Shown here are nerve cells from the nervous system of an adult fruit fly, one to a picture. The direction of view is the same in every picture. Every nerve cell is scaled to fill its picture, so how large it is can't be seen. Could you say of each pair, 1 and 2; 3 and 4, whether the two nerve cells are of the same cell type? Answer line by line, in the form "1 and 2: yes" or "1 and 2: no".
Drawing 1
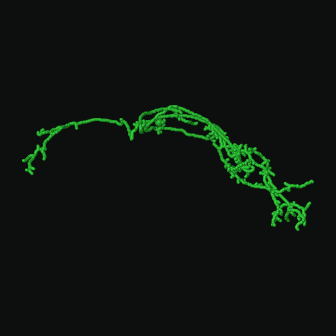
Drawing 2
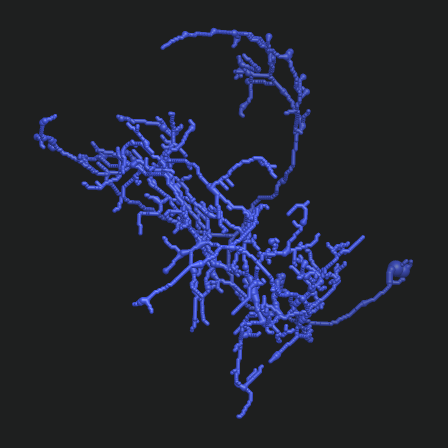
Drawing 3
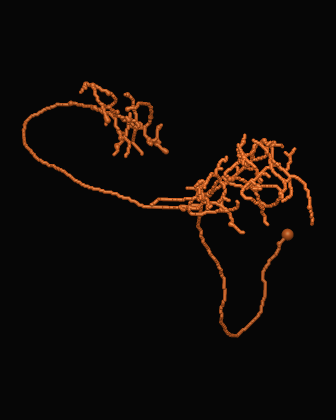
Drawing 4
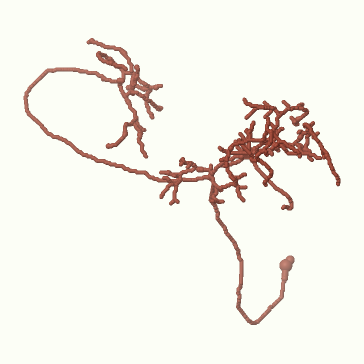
1 and 2: no
3 and 4: yes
